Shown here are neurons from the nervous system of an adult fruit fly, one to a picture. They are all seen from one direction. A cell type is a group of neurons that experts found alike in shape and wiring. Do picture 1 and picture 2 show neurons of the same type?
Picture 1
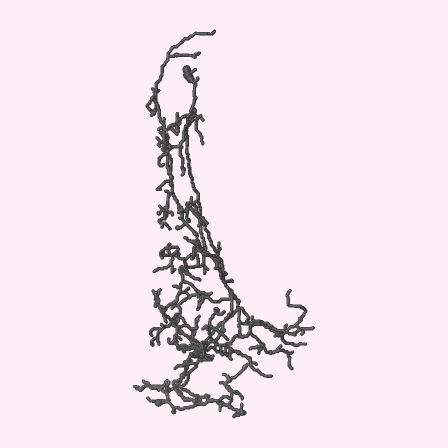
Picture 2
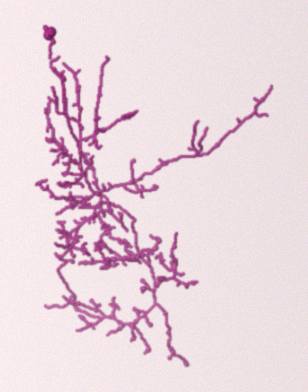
no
